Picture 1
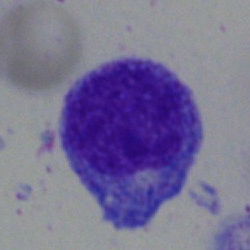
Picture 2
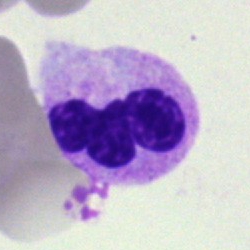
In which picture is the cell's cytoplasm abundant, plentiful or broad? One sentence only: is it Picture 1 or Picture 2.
Picture 2 shows a cell with plenty of cytoplasm around its nucleus.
